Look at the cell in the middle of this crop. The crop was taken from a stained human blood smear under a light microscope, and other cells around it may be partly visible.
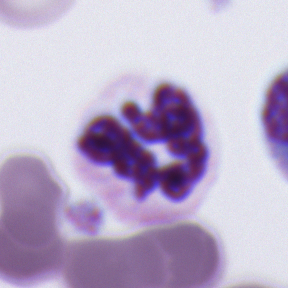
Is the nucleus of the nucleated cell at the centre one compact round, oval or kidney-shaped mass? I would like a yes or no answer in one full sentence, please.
No, in this cell the nucleus is split into separate segments.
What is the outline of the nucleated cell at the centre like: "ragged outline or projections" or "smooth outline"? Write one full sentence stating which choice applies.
This cell's outline is not rough but smooth.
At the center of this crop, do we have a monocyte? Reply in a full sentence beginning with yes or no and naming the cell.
No, the cell in the middle is a segmented neutrophil; it is not a monocyte.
